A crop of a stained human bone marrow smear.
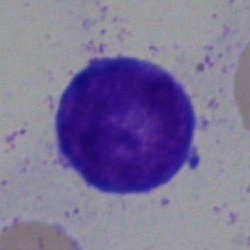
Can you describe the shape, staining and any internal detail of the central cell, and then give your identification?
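A round outline, first of all, and a nucleus that fills almost the whole cell. I can't make out any granules anywhere in it. There's a small dark blue knob protruding from the lower right edge, too. So this is a blast.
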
